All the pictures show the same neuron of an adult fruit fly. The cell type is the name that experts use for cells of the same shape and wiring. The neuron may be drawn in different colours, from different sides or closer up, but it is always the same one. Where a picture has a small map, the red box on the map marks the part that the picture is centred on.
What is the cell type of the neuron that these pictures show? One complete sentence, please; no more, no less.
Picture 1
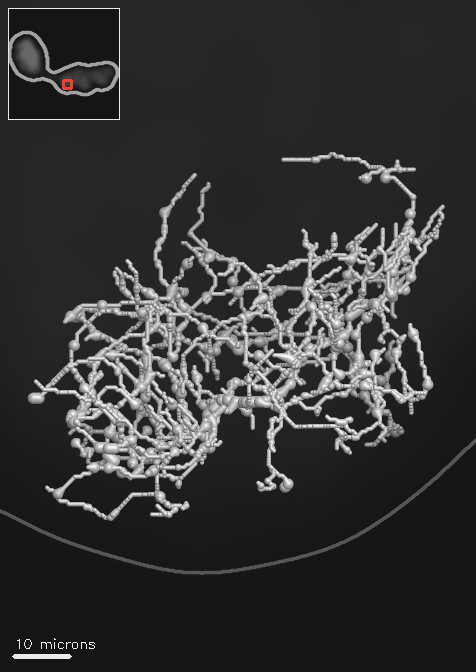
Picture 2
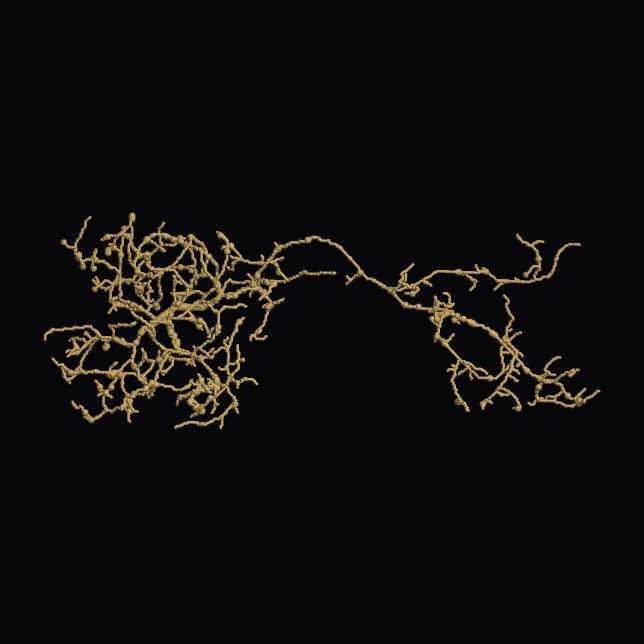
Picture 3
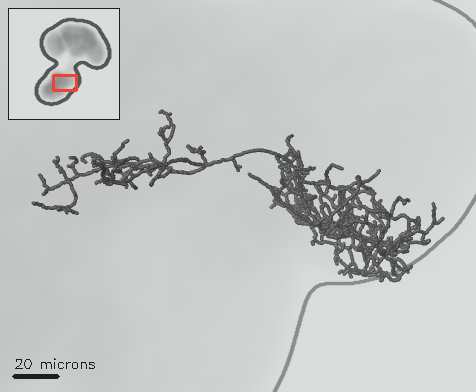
Cell type IN13B021 is what this neuron is.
